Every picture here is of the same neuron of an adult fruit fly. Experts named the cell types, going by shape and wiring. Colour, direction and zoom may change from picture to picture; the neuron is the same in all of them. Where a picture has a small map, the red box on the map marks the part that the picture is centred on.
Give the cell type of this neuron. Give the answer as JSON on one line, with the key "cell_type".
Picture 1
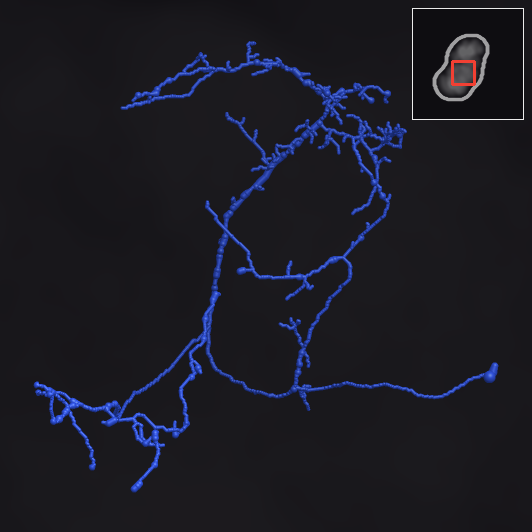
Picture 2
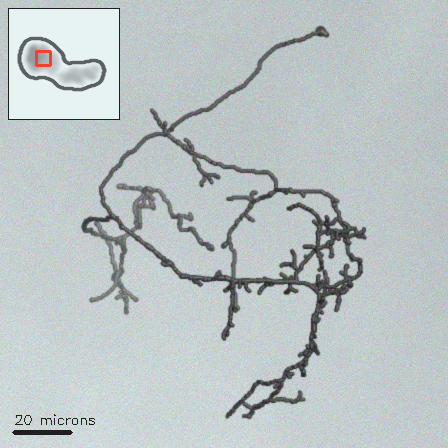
{"cell_type": "PS253"}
